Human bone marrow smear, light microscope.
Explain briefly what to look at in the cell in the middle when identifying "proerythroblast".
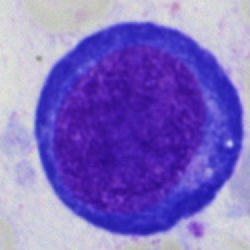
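For this proerythroblast, the picture shows a round cell with a smooth outline, finely granular chromatin spread evenly without coarse clumps, and deep blue cytoplasm. There's also a paler zone of cytoplasm beside the nucleus on the right side.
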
